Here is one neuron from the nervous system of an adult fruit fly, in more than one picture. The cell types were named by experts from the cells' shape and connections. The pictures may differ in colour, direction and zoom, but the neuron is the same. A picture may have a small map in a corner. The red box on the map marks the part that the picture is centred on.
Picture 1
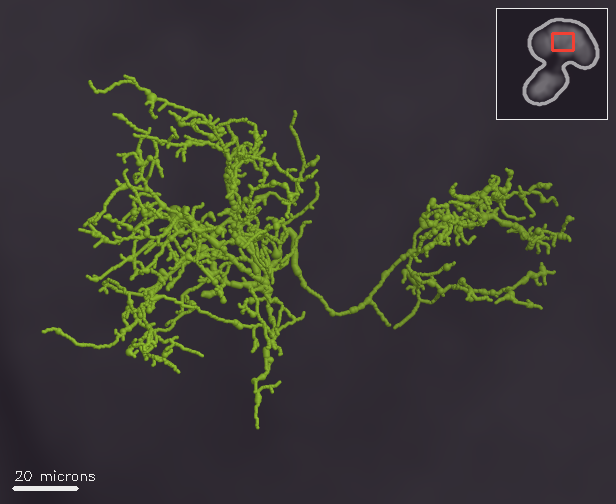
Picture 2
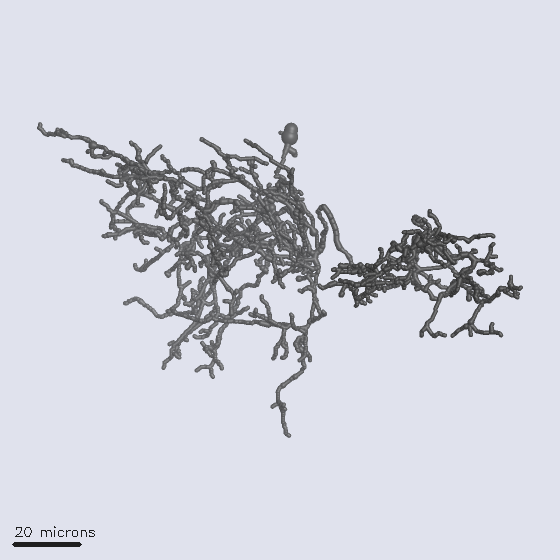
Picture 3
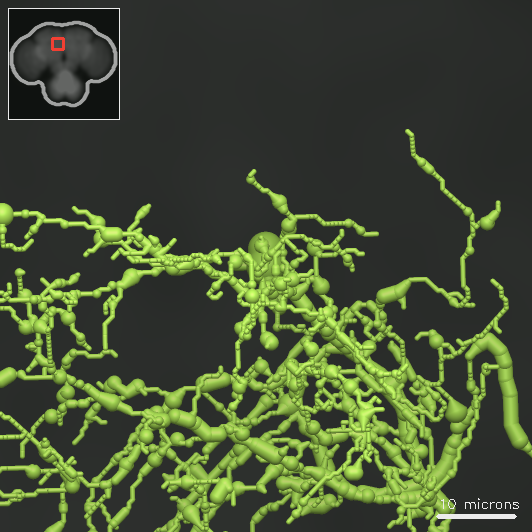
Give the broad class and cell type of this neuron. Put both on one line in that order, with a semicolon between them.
central-brain intrinsic neuron; IB092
